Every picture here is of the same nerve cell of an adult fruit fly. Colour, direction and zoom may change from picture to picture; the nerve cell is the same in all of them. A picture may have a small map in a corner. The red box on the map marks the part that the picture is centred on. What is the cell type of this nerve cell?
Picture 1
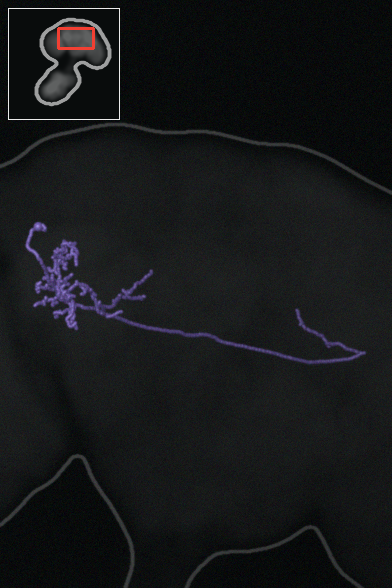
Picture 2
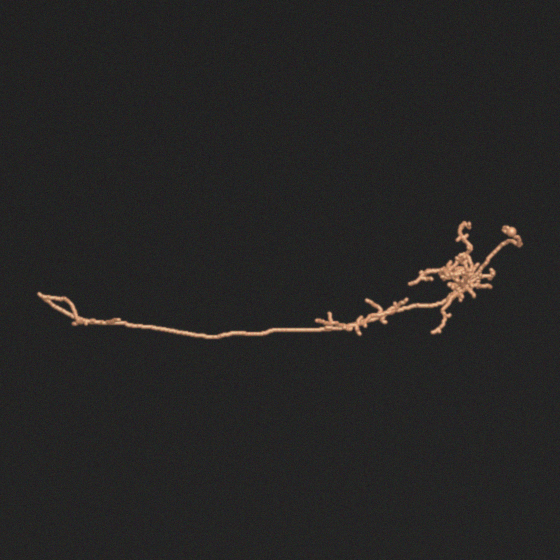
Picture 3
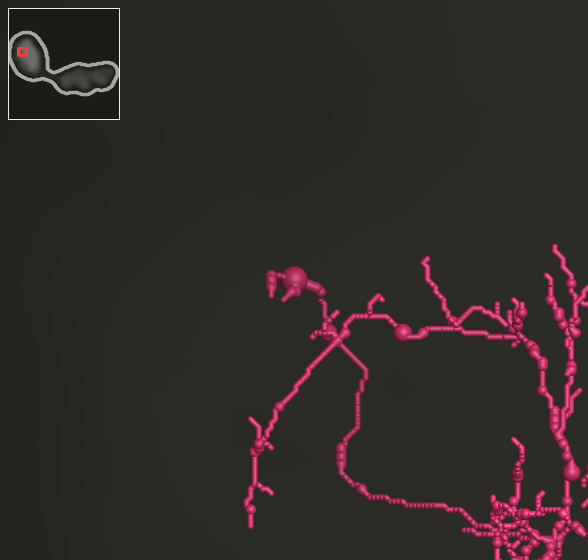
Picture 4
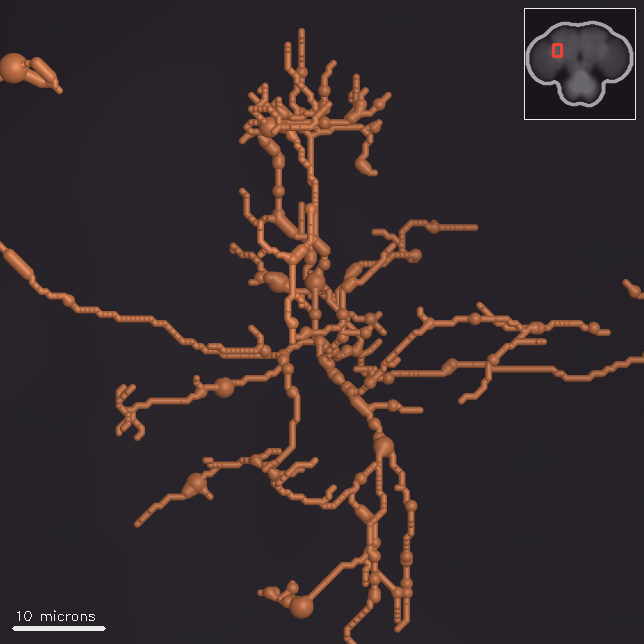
CB0925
